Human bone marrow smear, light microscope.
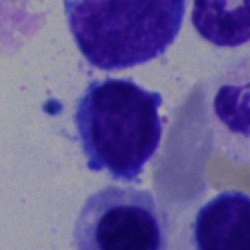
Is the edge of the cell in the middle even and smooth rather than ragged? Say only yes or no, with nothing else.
No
